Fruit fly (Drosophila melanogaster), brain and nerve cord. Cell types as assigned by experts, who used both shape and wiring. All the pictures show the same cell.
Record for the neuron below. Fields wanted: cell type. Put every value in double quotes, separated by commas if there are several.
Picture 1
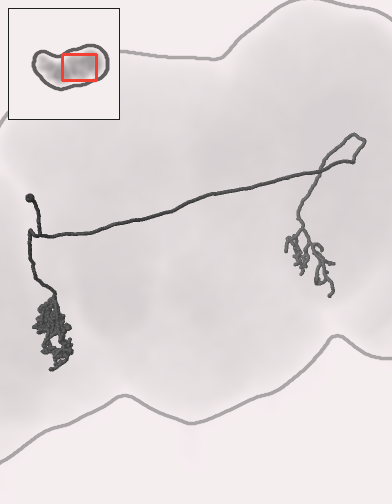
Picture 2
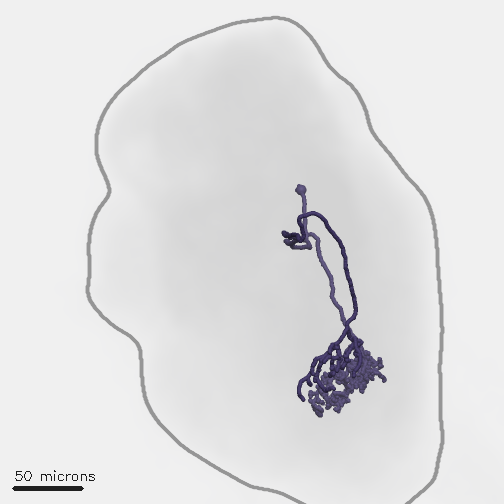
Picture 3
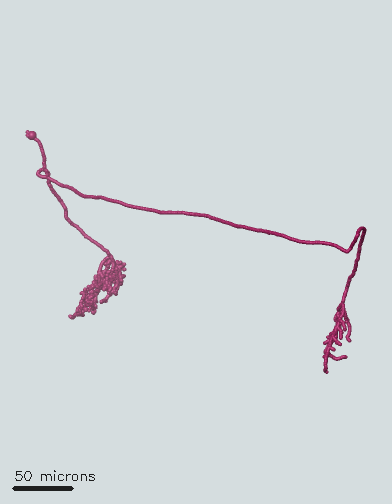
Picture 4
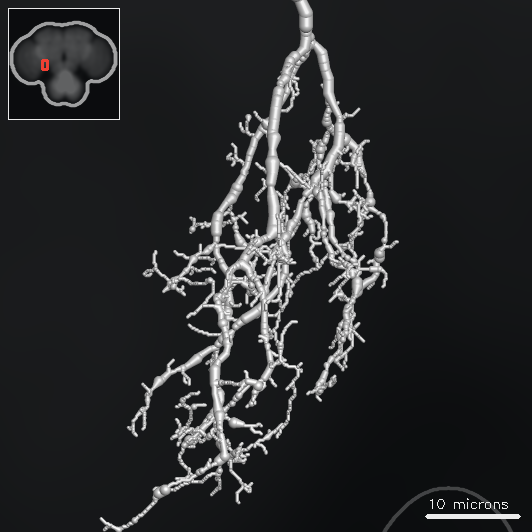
"LC14a-2"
